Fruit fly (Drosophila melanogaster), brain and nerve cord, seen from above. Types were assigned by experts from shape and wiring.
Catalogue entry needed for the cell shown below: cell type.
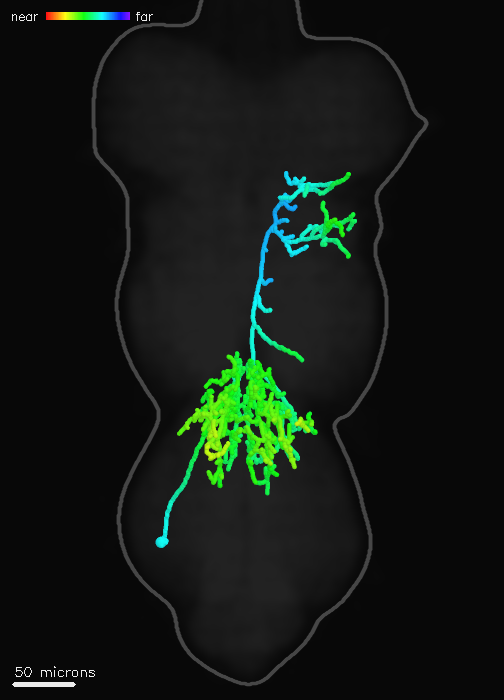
INXXX063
